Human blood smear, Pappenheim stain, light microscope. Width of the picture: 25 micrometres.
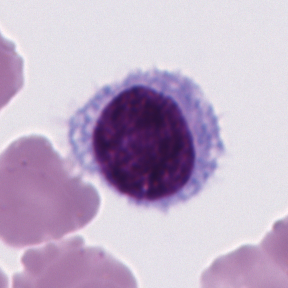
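Hairy cell, about 13 micrometres across, with many fine, short, hair-like projections standing out around most of its circumference. Its nucleus, about 10 by 9 micrometres and filling about 60% of the cell's area, is round to slightly oval with a smooth outline and no indentation. Pale blue-grey cytoplasm surrounds the nucleus completely and has a lacy, mottled texture without distinct granules.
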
